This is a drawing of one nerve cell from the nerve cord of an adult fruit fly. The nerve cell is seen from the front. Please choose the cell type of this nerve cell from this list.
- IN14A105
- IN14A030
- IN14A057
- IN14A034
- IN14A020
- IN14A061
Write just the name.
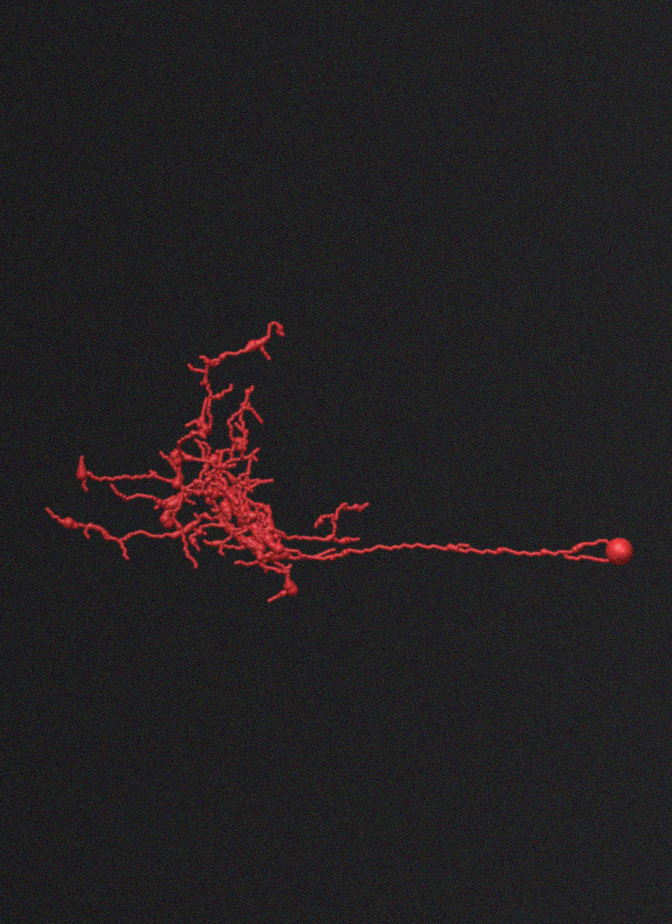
IN14A105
